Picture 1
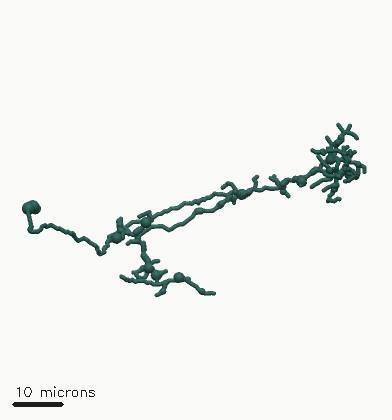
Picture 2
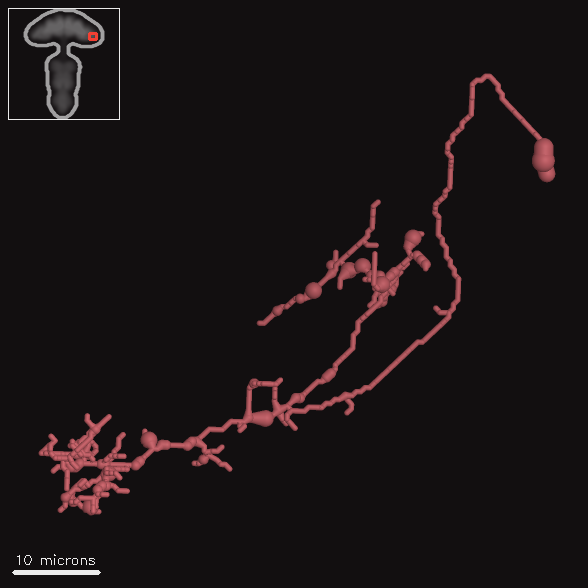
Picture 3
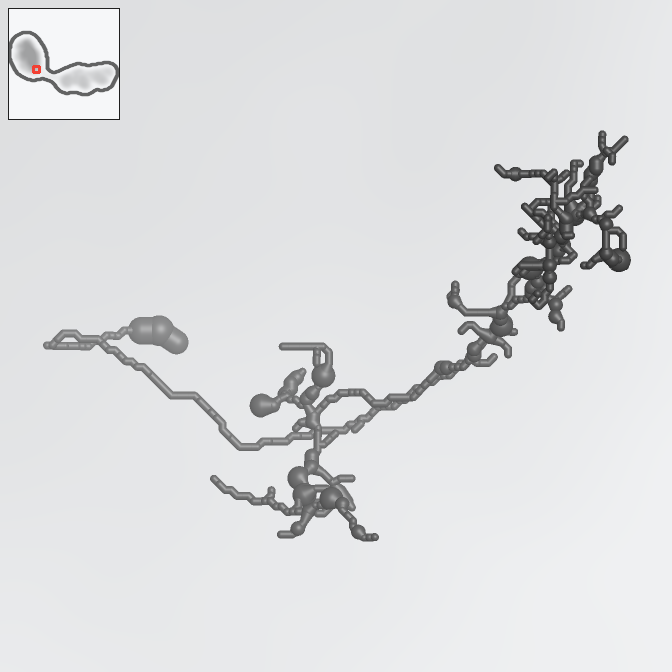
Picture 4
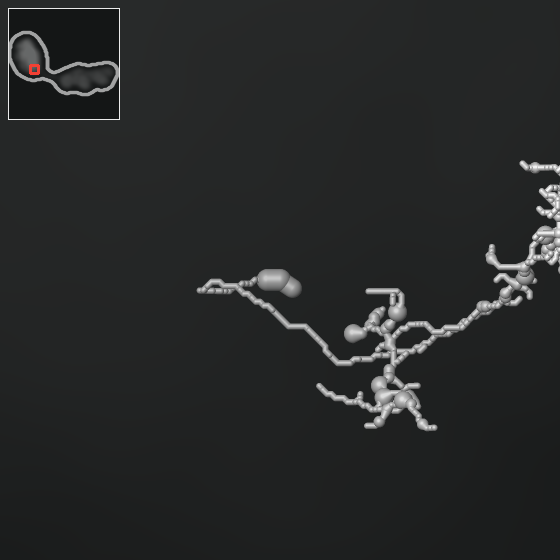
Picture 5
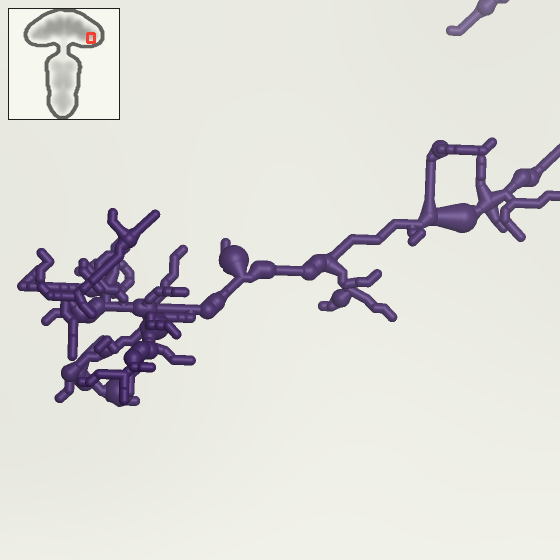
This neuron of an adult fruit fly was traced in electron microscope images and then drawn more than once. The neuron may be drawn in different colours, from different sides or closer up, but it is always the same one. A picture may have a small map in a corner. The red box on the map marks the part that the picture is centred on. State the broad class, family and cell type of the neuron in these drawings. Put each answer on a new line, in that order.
optic-lobe intrinsic neuron
Mi
Mi2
